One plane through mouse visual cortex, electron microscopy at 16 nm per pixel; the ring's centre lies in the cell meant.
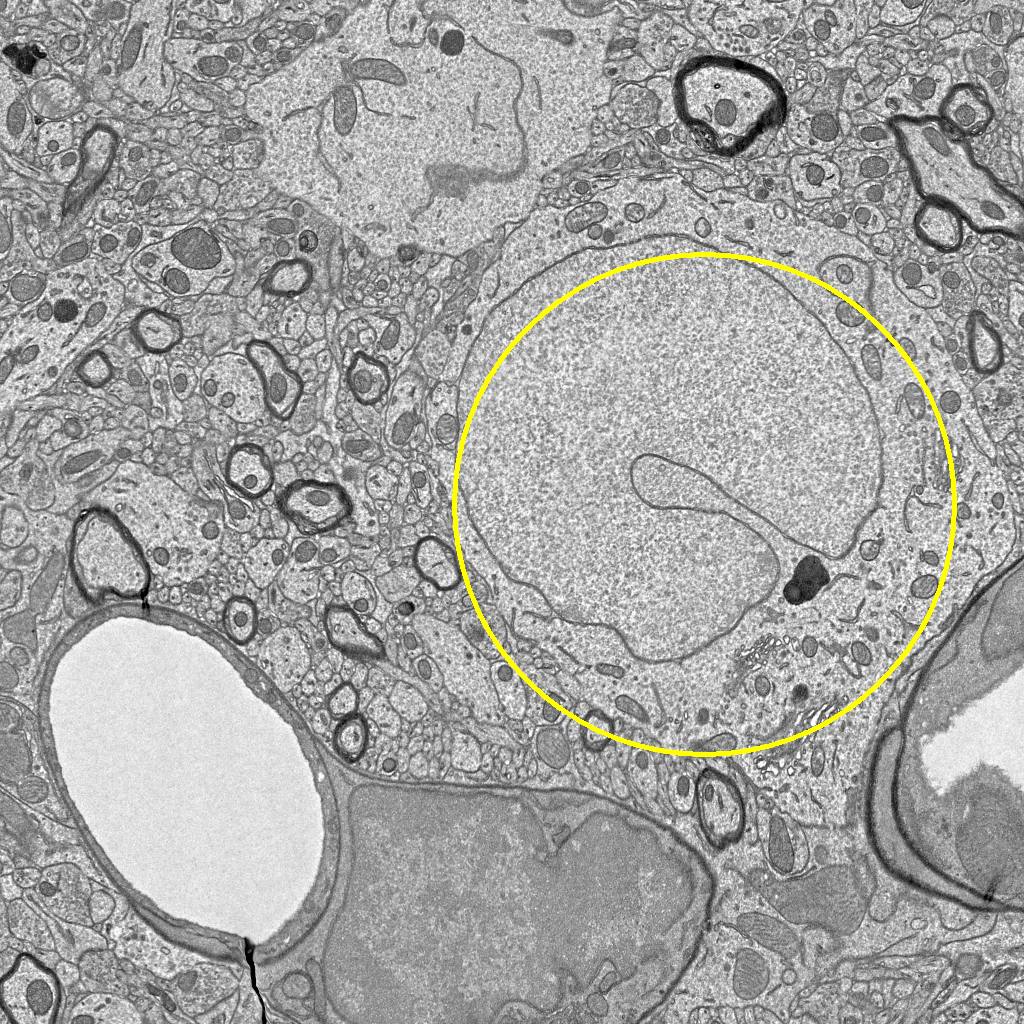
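Excitatory neuron in mouse visual cortex, the cell ringed. Deep, narrow fold of nuclear envelope runs from lower right of nucleus into its centre. Chromatin pale, fine, evenly spread; no dense clumps along envelope. Below nucleus: cluster of small pale vesicles and stacked cisterns. A few small oval mitochondria scattered in cytoplasm below and to the right of nucleus.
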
